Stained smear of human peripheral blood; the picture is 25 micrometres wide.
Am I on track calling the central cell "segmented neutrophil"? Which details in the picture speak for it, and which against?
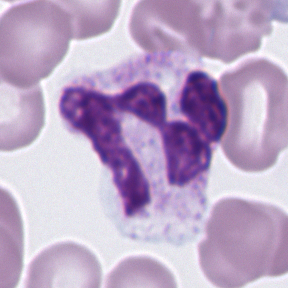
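Two features decide: very pale, almost colourless cytoplasm with a faint lilac tint, and fine violet-pink granules throughout.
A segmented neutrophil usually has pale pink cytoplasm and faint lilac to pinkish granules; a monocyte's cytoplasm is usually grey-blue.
Both agree with segmented neutrophil, the pale cytoplasm argues against monocyte, and the name fits. No nucleoli are seen and the cell is about 15 micrometres across, which would suit a monocyte as well.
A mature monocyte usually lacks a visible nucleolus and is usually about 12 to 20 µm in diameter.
The chromatin is dark purple and coarsely clumped, and no clear vacuoles appear.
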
